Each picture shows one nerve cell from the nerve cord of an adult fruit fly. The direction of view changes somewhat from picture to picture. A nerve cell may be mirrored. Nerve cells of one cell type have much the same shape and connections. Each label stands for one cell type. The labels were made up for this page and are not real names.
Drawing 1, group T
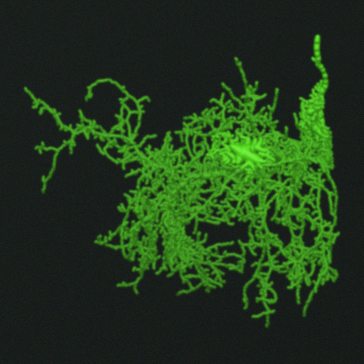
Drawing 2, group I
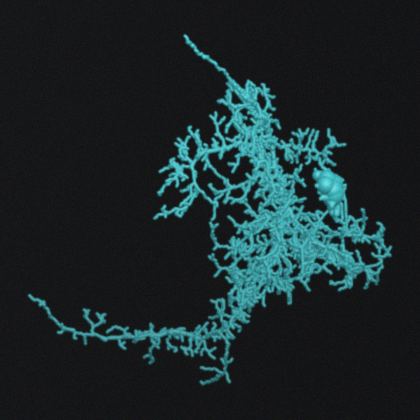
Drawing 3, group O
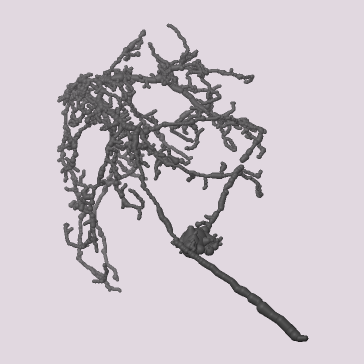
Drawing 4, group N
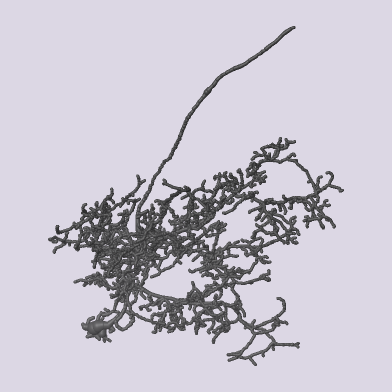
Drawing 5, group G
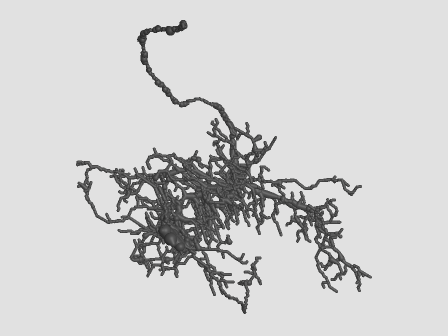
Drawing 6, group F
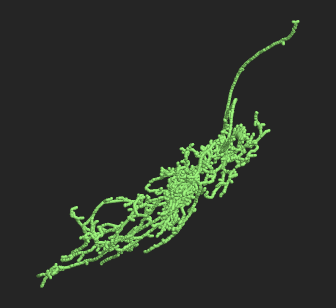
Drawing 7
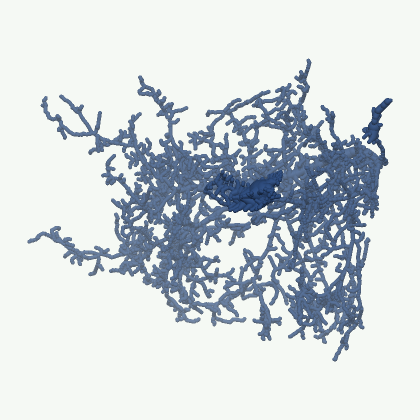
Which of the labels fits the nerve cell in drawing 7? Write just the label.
group T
